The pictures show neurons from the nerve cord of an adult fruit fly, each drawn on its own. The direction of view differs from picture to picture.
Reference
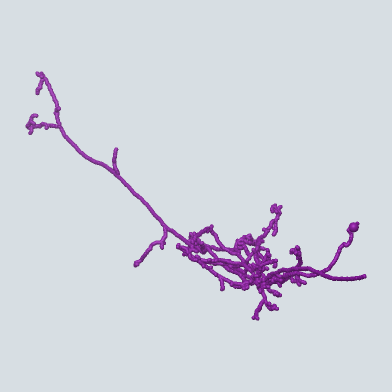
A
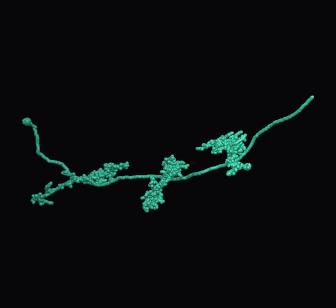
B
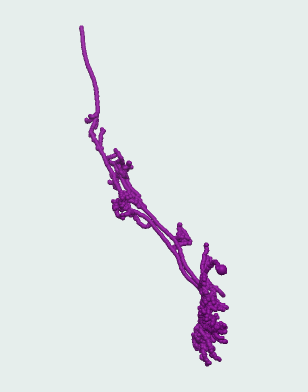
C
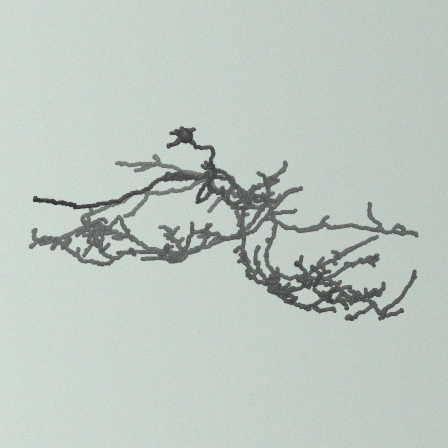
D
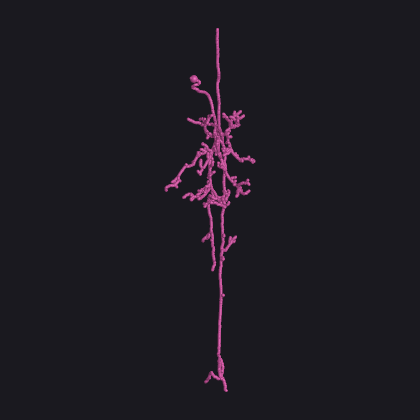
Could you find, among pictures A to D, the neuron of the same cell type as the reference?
D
